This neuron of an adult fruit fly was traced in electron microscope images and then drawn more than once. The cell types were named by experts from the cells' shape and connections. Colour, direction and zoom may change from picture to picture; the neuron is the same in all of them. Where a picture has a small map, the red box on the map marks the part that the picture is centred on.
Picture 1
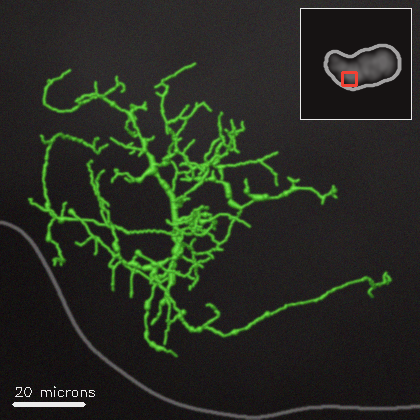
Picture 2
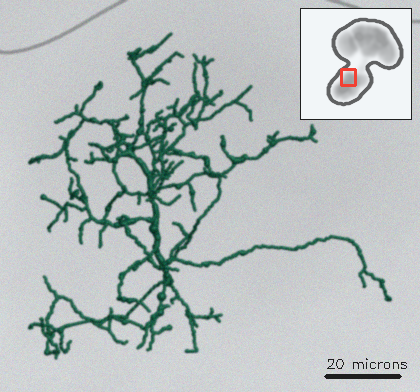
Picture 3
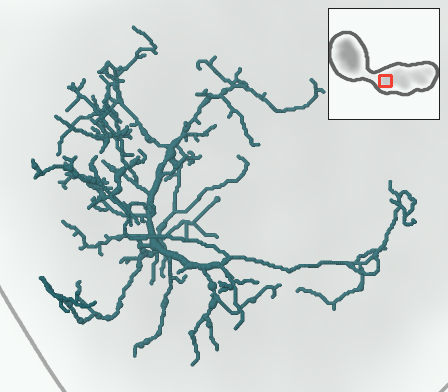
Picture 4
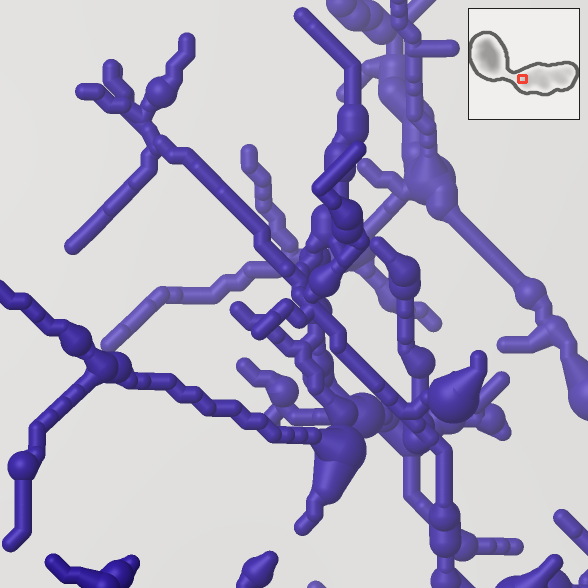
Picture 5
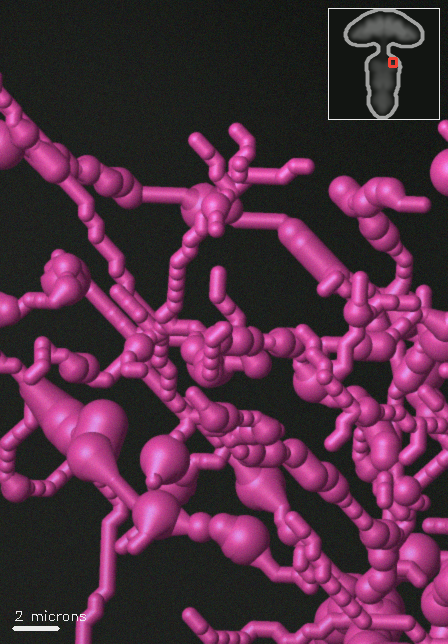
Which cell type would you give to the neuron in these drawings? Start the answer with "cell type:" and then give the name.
cell type: IN20A.22A018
